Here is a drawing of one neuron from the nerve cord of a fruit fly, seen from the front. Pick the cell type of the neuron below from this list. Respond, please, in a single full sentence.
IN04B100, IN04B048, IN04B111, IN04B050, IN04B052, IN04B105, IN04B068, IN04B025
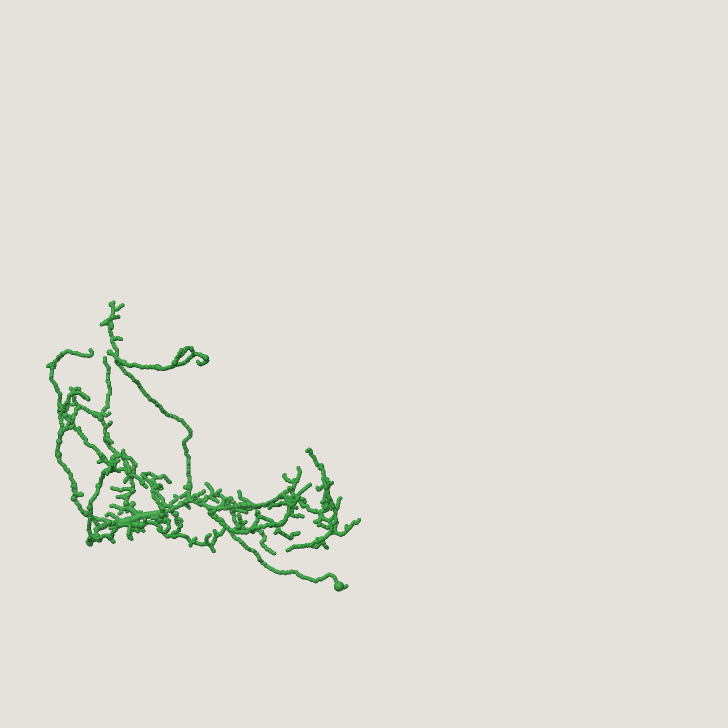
The cell type of the neuron here is IN04B111.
